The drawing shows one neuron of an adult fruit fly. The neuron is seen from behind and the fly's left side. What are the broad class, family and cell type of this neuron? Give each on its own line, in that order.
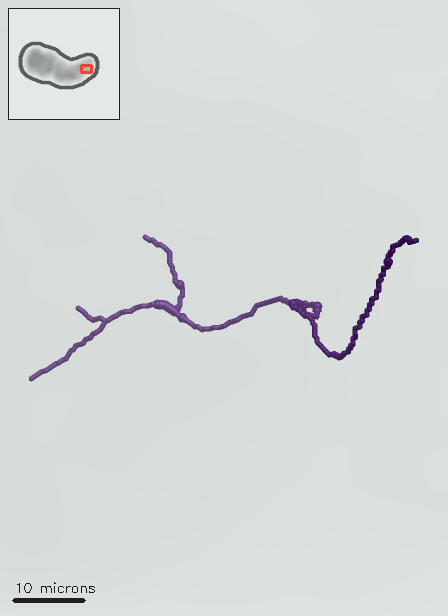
sensory neuron entering the nerve cord
class mechanosensory tactile
SNta37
